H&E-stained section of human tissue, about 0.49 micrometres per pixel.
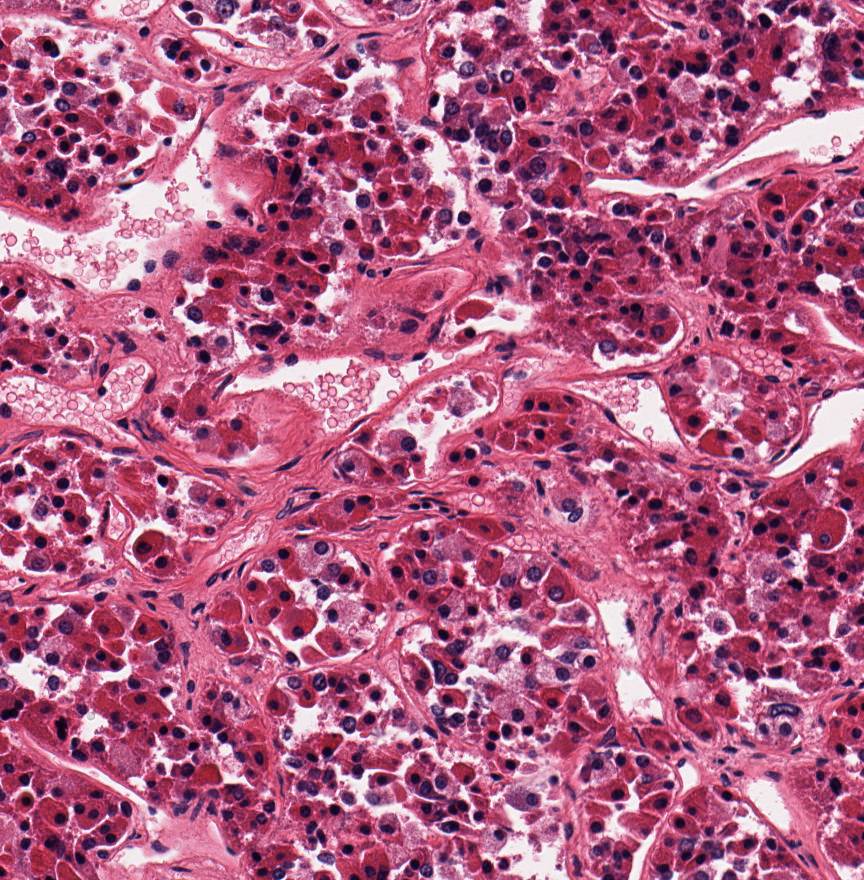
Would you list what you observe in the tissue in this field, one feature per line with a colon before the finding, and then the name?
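Arrangement: nests and clusters throughout the field
Septa: thin, pink, fibrous, separating the nests
Cells: mostly polygonal, with abundant, deeply eosinophilic cytoplasm
Nuclei: single, round, darkly staining in most cells
Vessels: thin-walled spaces filled with red blood cells, running between nests, most prominent upper left and centre
Identification: pituitary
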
